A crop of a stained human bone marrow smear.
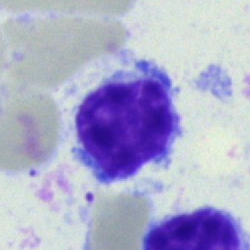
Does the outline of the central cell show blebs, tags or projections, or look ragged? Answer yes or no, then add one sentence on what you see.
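Yes. The cell border is ragged, with small blue tufts jutting out, most plainly at the upper right.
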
